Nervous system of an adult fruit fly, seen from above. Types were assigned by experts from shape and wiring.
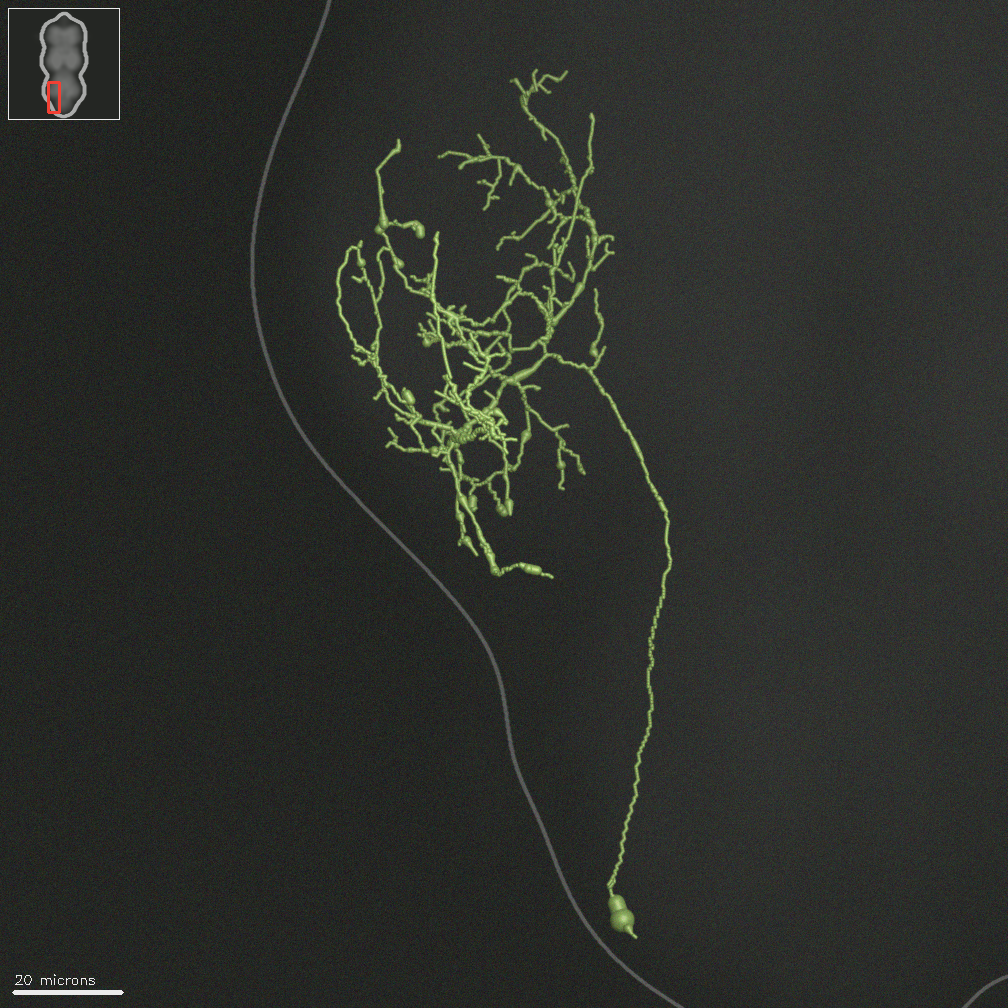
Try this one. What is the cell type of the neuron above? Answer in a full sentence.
The cell type is IN20A.22A060.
